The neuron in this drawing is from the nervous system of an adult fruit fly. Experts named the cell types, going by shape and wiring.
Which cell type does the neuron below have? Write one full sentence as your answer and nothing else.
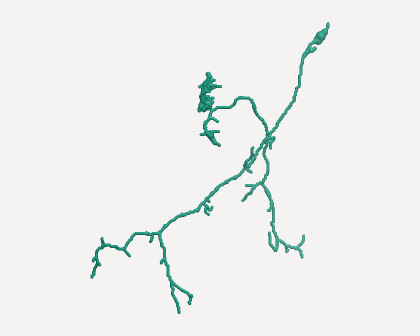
Classified by cell type, this neuron is IbSpsP.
